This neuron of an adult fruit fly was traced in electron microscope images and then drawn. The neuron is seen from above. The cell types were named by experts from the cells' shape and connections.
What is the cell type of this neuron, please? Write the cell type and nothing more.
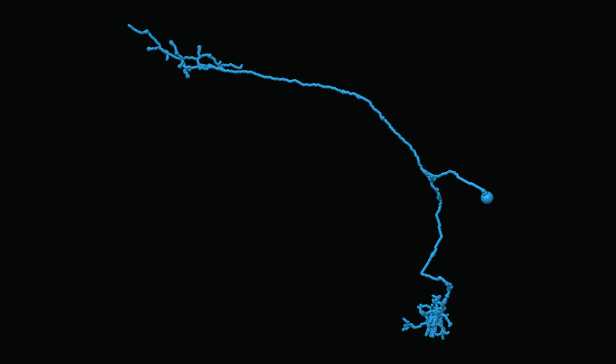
LPC1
